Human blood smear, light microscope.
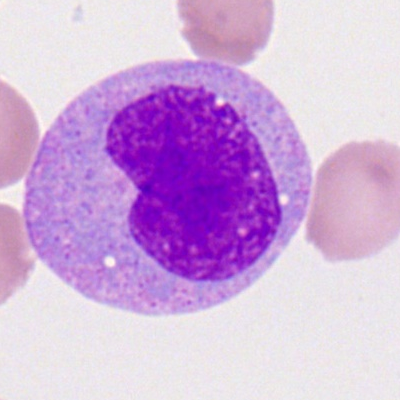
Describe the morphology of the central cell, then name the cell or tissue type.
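It's round, with a smooth outline. The nucleus has a notch on its left side, which gives it a bean shape. The cytoplasm is pale lilac, with fine pinkish-purple granules scattered through it. So that one's a monocyte.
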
